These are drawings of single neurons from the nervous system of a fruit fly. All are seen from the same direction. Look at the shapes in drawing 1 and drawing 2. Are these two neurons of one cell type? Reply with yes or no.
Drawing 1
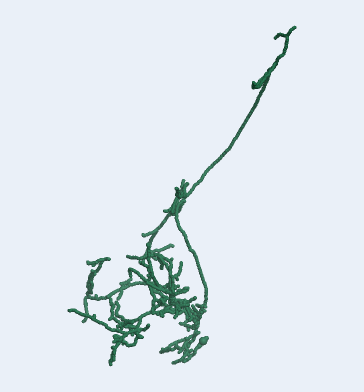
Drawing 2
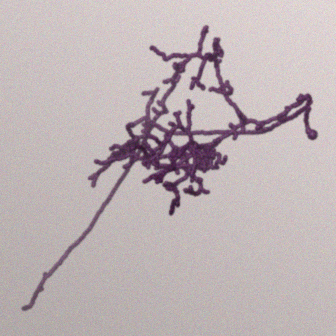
yes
